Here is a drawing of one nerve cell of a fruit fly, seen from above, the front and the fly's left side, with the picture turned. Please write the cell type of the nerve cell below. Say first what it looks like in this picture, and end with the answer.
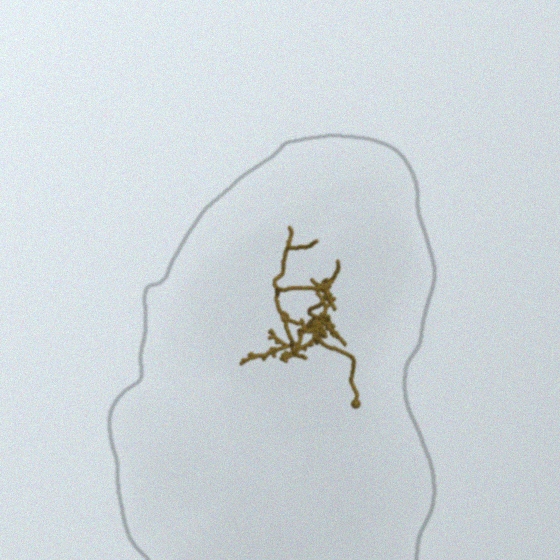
As drawn here it is taller than it is wide. It is a central-brain intrinsic neuron. The cell type is CB3089.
